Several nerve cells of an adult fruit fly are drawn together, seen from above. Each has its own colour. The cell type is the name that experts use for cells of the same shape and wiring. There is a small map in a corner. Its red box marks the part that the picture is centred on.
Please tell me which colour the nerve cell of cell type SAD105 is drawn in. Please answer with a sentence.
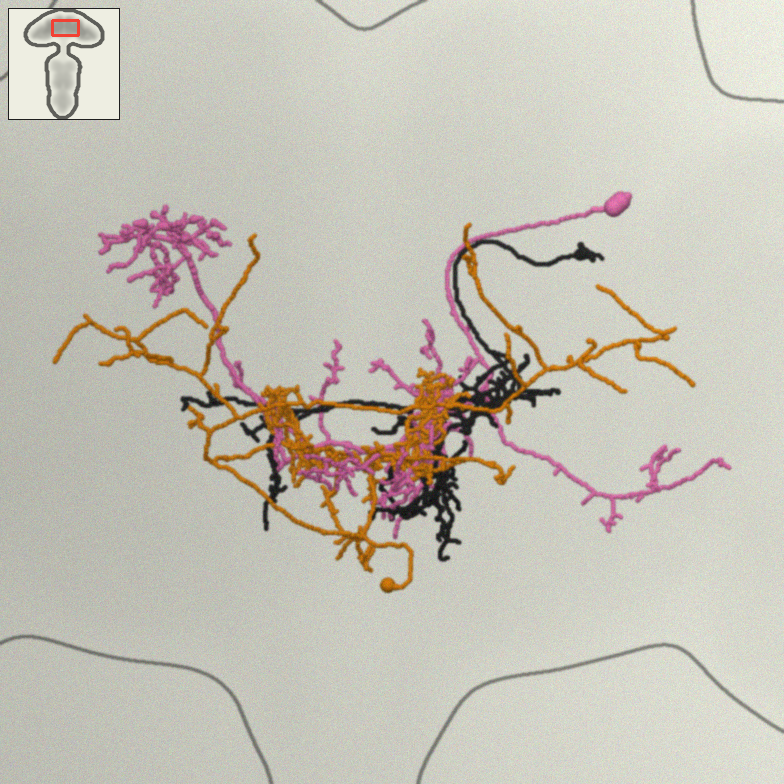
The colour is pink.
